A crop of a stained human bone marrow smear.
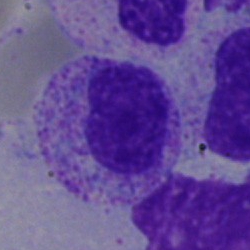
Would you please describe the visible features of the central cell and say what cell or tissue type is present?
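Notice the round, smooth outline of this cell. Its nucleus sits off-centre, toward the right, and the cytoplasm makes a moderate, pale greyish-lilac rim that is widest on the left. You won't find clear vacuoles there. We call this cell a myelocyte.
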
